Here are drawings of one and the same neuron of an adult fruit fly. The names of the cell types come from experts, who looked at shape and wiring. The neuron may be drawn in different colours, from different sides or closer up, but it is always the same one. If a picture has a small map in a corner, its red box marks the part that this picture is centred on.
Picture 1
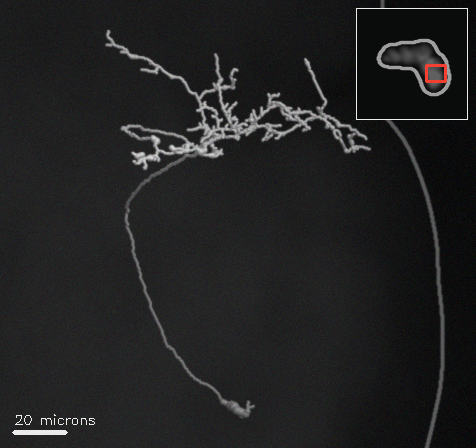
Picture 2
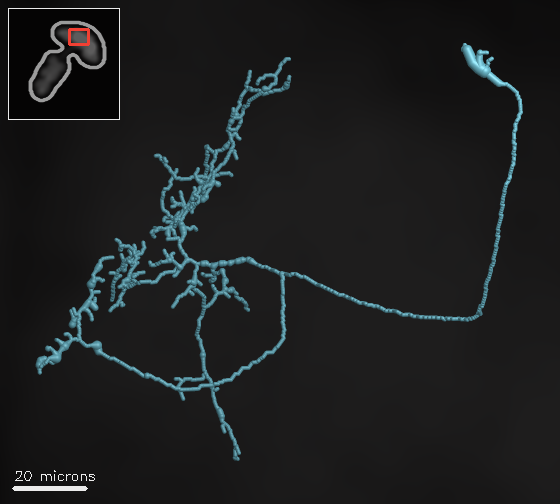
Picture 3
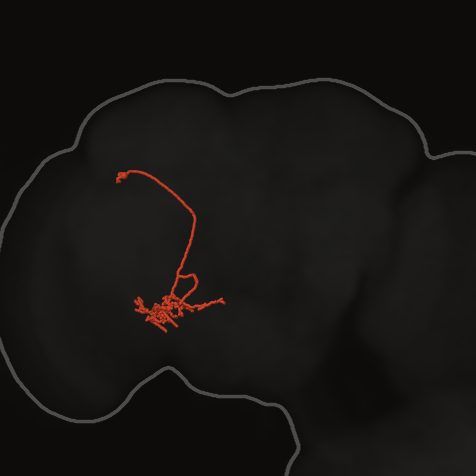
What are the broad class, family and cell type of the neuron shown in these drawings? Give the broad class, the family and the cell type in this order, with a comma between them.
central-brain intrinsic neuron, hemilineage WEDd1, SAD001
